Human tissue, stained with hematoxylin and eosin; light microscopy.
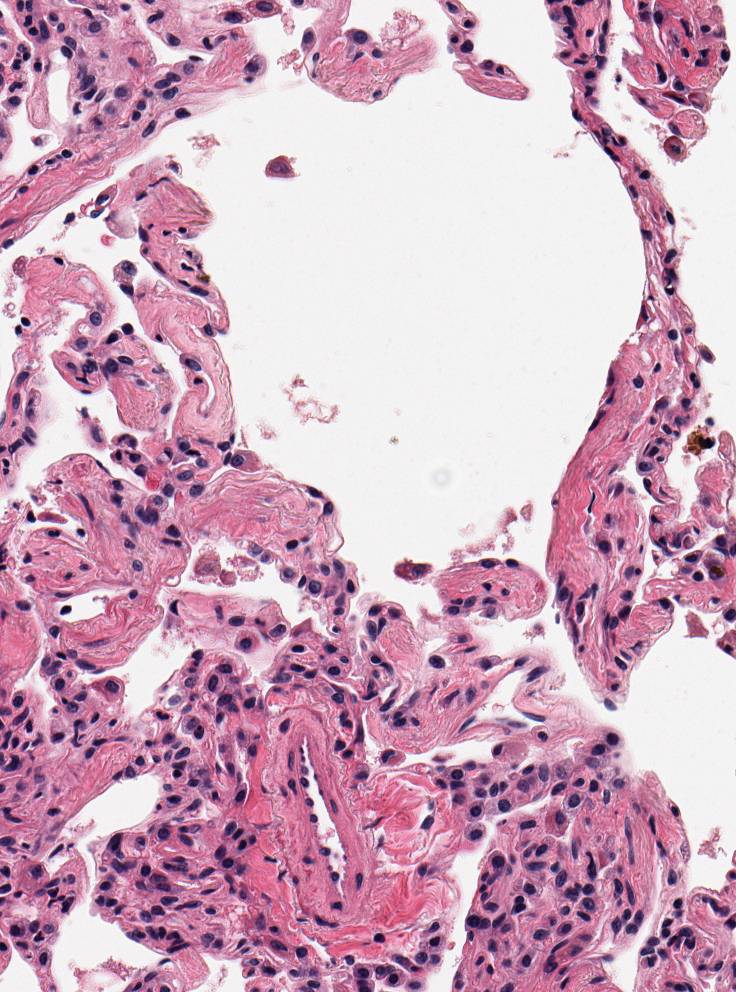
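Lung in a haematoxylin and eosin stained section. First, density: the lower half of the field is more densely packed with tissue and nuclei than the upper half. Second, at bottom centre, a narrow slit-like lumen is ringed by a thick pink wall. Third, the septal nuclei are mostly small, dark, and oval to elongated. Last, small clumps of brown granular pigment lie at the right edge, mid-height.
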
